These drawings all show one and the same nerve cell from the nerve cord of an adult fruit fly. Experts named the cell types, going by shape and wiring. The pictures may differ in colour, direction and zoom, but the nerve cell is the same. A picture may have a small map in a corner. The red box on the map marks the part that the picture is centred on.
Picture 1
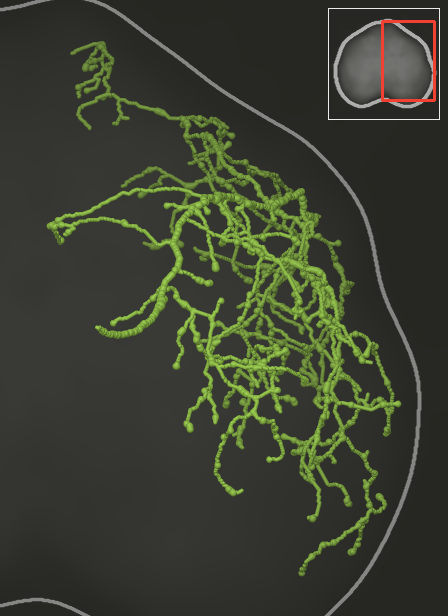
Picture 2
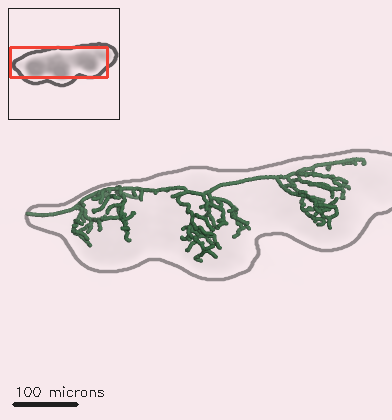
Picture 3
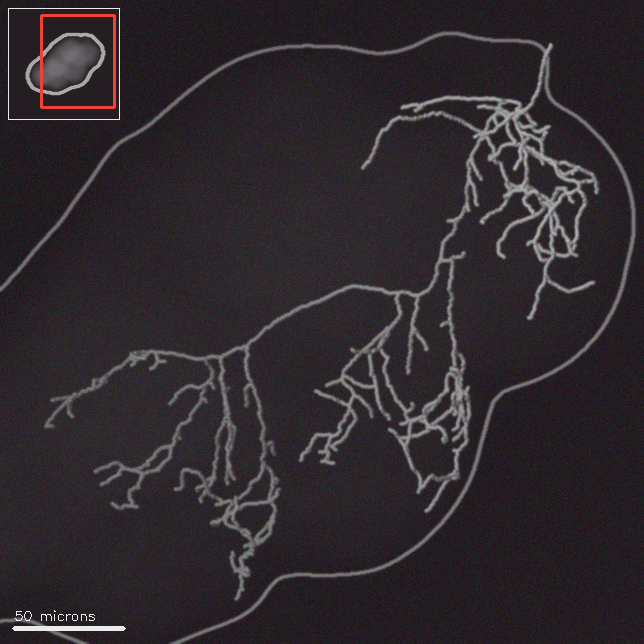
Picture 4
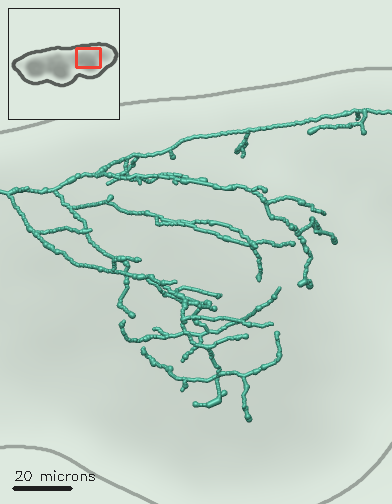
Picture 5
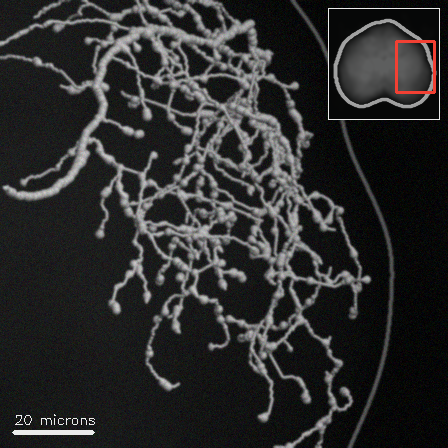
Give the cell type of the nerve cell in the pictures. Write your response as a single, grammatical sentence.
It is to cell type DNge048 that the nerve cell belongs.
